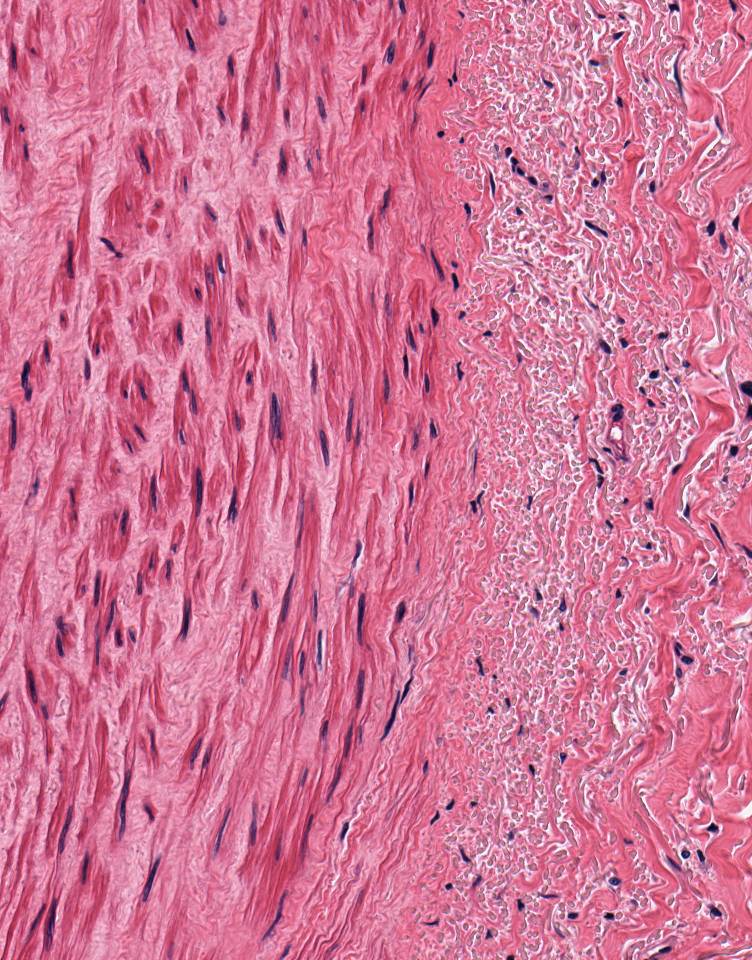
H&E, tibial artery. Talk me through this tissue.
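So: smooth muscle occupies the left half to two-thirds of the field, and looser connective tissue lies to the right. Its nuclei look elongated, dark and cigar-shaped, and the cytoplasm stains deep pink. At the far right edge sit dense, wavy bundles of pink collagen.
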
